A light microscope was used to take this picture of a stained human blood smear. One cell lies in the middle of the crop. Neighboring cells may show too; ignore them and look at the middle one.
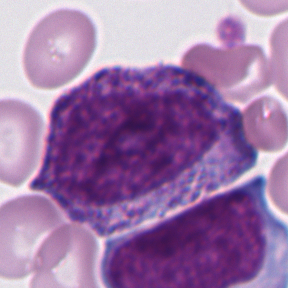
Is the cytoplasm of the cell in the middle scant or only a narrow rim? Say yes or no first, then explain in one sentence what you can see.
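Yes. The nucleus fills most of the cell.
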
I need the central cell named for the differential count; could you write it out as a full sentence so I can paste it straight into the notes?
Standing at the centre of this crop is a myelocyte.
